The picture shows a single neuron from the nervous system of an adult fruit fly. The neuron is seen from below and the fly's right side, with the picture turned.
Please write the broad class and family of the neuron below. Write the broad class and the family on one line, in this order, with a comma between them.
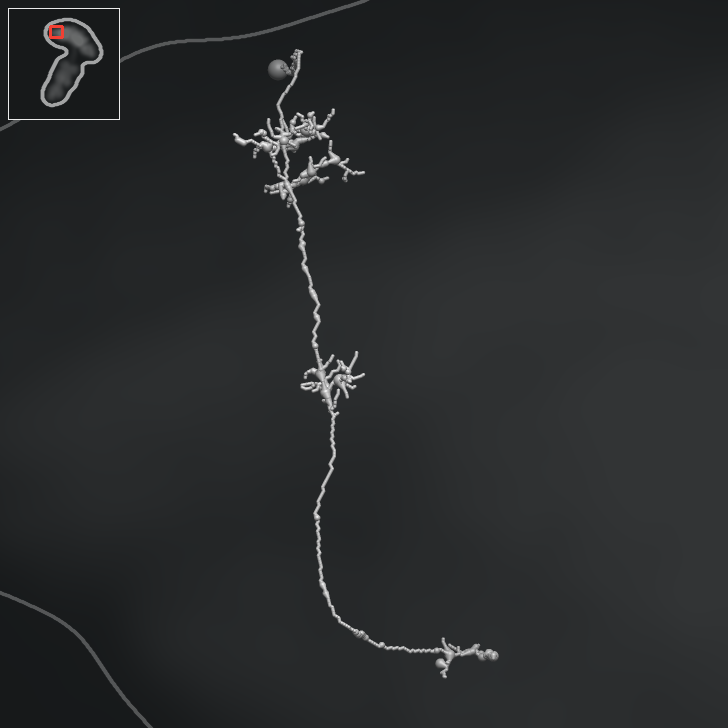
optic-lobe intrinsic neuron, Tm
